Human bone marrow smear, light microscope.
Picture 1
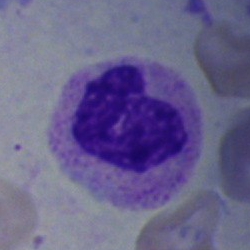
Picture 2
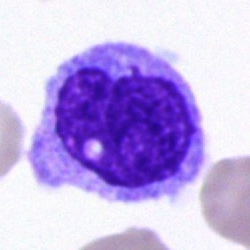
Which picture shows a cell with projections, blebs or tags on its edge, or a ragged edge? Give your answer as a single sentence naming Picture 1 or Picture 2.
Picture 2 shows a cell with a rough edge.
